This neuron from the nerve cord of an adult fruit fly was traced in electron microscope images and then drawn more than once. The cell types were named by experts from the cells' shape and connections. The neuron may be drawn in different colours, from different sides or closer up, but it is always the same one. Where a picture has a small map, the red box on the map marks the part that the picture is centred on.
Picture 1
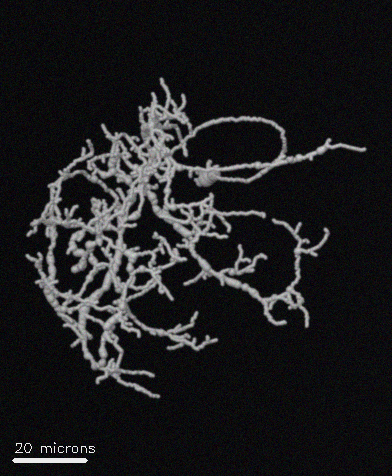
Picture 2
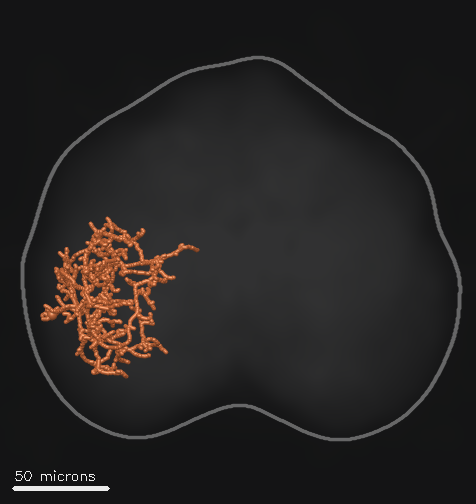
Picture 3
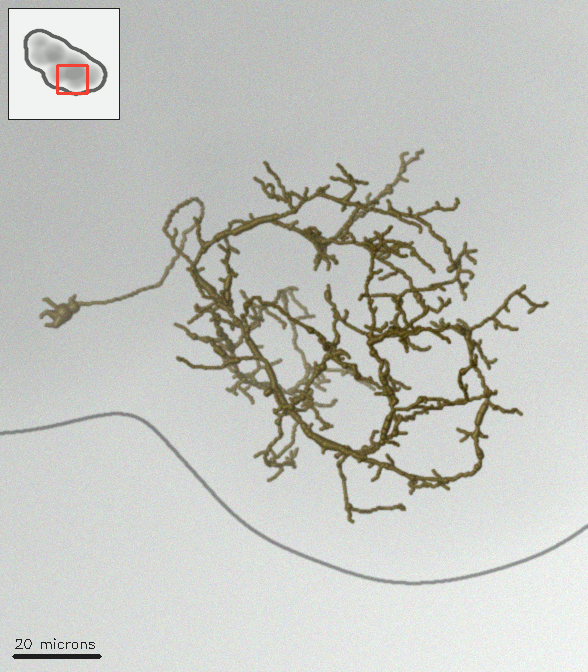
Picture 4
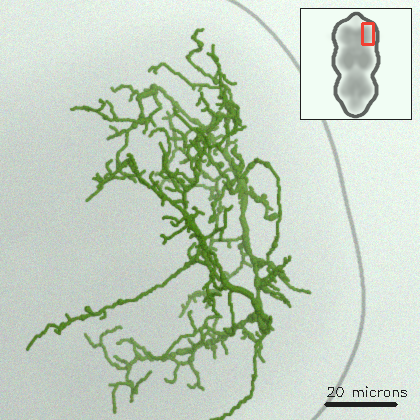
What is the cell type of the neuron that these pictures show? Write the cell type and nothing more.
IN03A039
